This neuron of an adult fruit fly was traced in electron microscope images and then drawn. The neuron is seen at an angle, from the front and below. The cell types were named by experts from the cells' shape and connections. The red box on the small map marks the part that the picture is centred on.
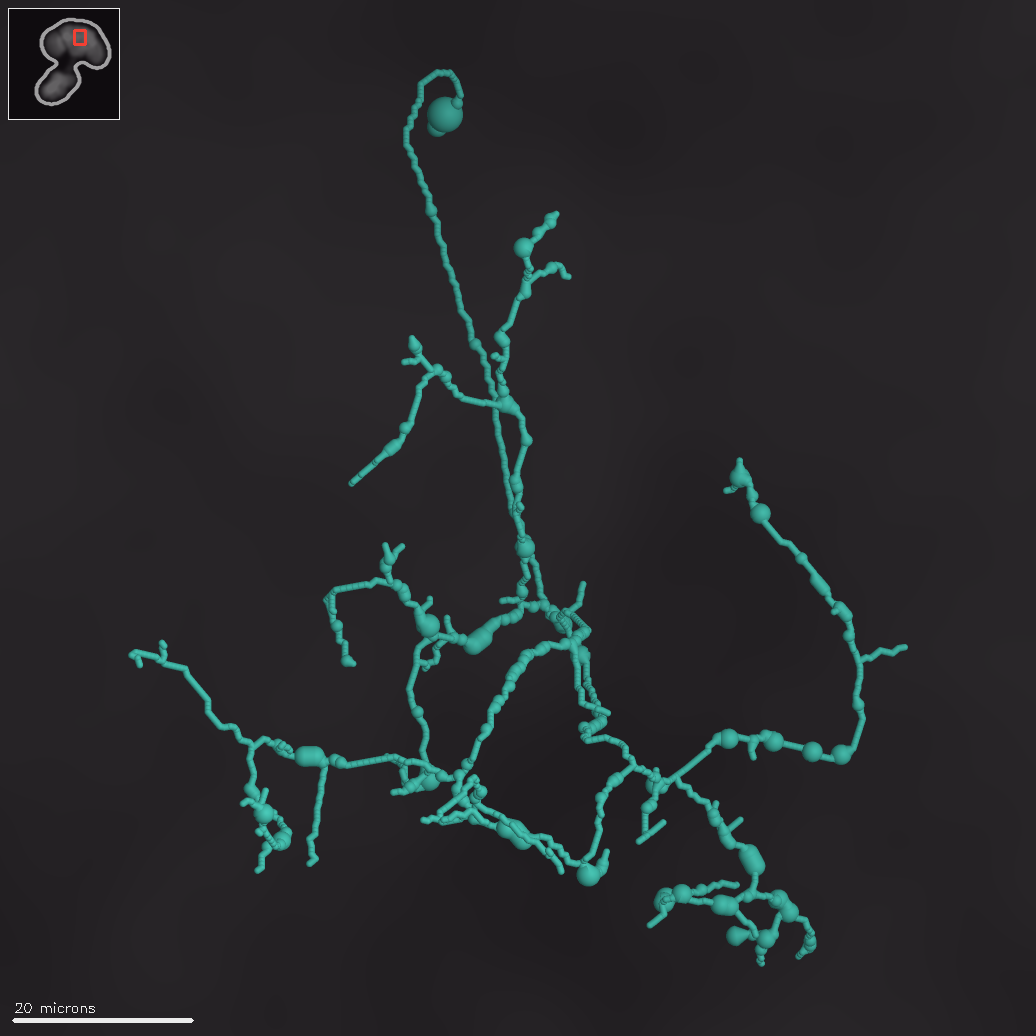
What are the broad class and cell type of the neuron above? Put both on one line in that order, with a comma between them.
central-brain intrinsic neuron, CB1227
